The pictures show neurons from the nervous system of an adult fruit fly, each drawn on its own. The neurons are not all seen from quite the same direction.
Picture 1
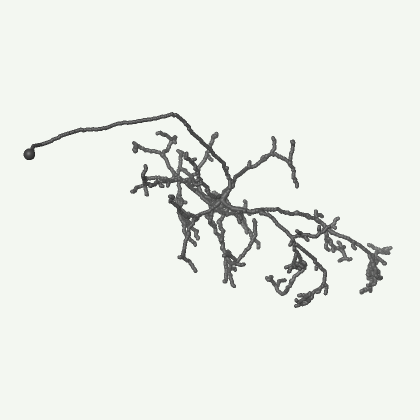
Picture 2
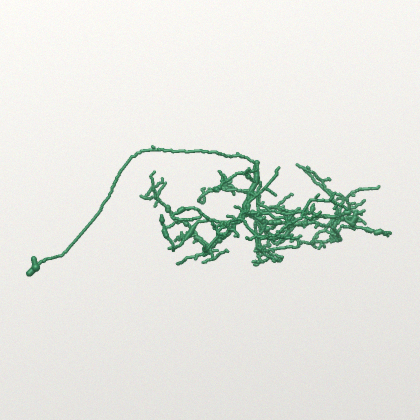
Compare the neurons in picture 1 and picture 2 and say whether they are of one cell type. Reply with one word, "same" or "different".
different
